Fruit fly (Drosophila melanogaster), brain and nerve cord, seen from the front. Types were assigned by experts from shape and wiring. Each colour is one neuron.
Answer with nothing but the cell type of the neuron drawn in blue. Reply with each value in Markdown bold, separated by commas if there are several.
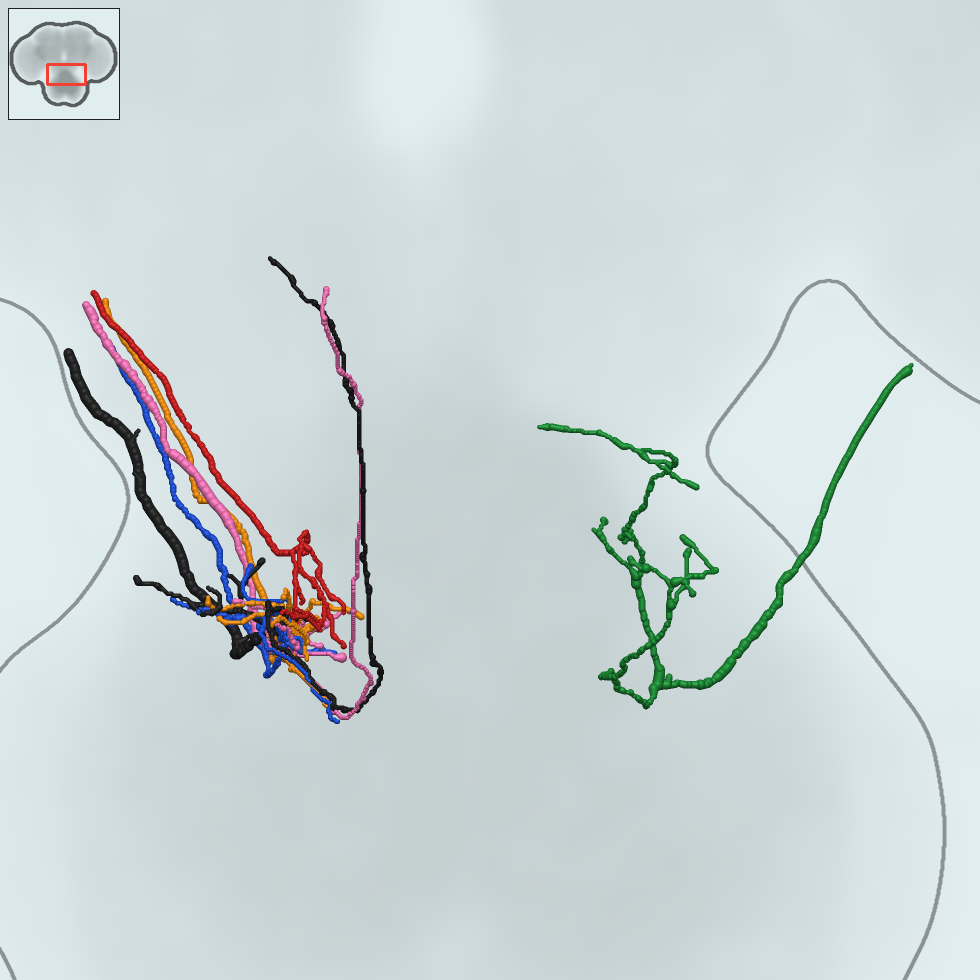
**SApp07**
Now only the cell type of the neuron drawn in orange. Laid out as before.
**SApp08**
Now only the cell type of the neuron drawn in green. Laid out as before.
**SNpp35**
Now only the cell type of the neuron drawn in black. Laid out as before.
**SApp01**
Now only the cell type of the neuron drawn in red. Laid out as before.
**SApp05**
